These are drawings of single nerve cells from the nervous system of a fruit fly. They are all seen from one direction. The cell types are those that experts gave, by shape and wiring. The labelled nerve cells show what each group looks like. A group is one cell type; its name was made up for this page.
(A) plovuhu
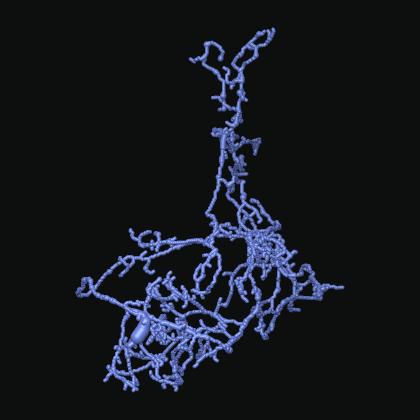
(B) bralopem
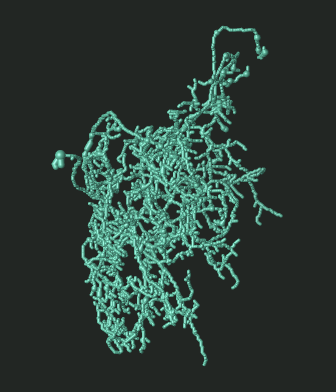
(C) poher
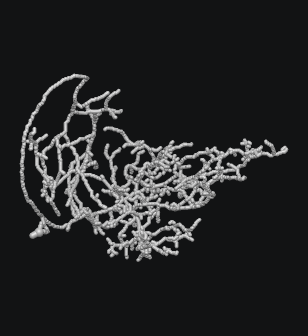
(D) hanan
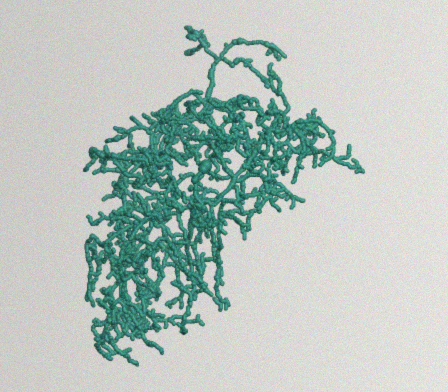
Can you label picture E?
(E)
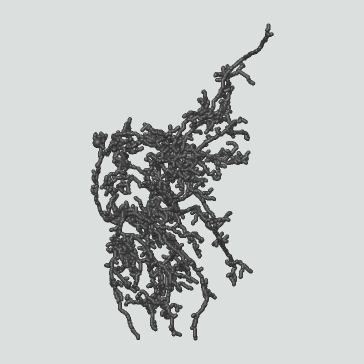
bralopem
